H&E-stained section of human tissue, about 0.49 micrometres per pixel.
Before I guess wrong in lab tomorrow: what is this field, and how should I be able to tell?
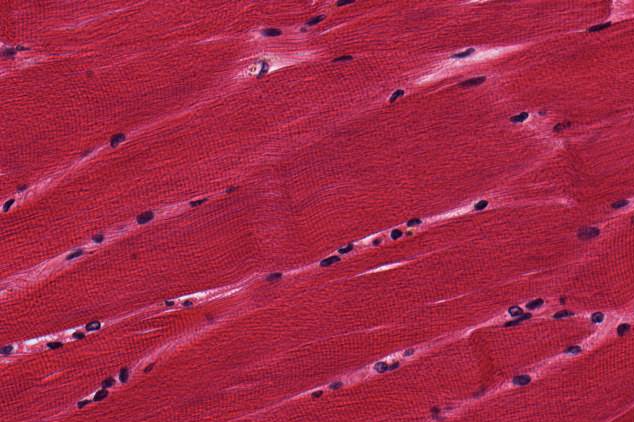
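Skeletal muscle is the main tissue here. Long parallel fibres run diagonally from lower left to upper right, crossed by fine striations at right angles to their length. Their nuclei lie at the edges, not the centres.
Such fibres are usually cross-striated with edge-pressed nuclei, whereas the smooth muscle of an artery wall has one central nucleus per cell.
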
